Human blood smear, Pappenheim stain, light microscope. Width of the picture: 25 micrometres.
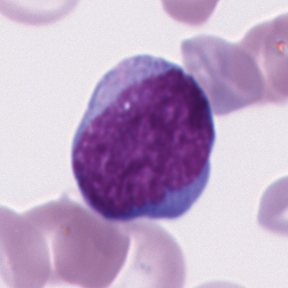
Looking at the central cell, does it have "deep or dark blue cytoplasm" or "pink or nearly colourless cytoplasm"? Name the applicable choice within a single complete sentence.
What is seen in its cytoplasm is a deep or dark blue colour.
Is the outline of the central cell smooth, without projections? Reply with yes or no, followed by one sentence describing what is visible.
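Yes. The cell outline is smooth and roughly oval.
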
